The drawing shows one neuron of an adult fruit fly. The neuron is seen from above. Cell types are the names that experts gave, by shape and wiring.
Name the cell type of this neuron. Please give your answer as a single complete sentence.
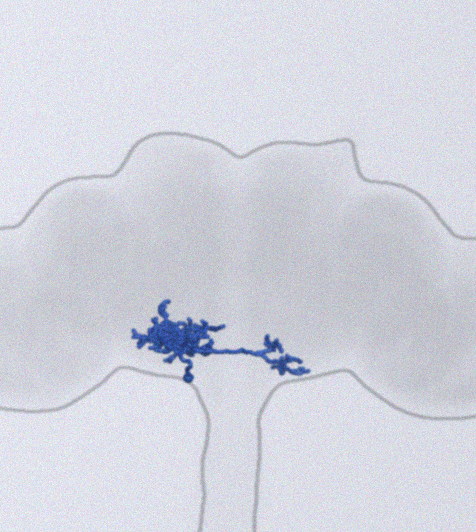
The neuron is typed under the name PS279.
